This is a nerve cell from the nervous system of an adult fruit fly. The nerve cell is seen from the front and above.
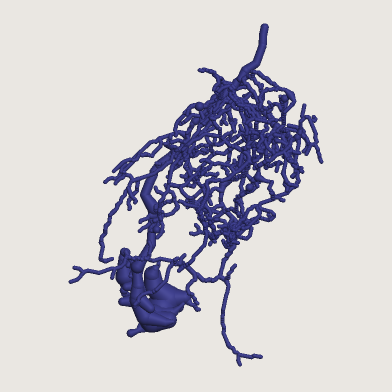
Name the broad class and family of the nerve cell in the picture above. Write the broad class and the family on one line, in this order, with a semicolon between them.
motor neuron of the nerve cord; MNad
